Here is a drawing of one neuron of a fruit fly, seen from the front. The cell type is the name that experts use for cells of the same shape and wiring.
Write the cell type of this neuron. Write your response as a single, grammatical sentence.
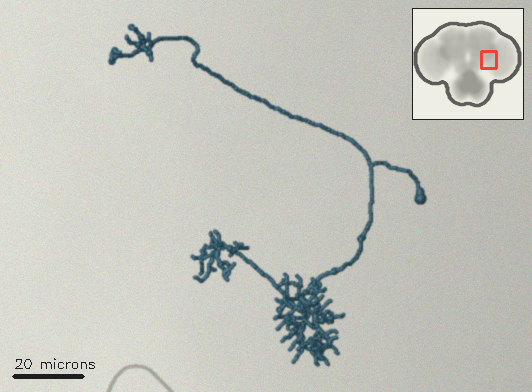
The cell type name LLPC1 applies to this neuron.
